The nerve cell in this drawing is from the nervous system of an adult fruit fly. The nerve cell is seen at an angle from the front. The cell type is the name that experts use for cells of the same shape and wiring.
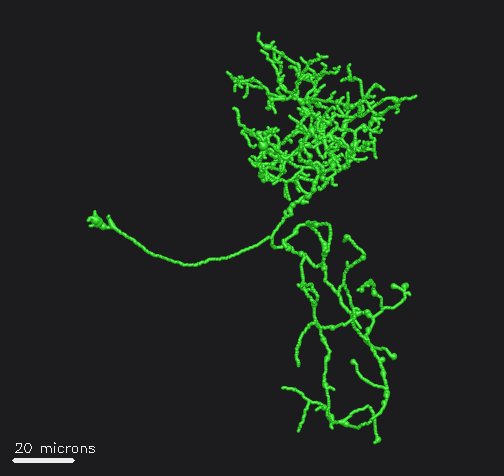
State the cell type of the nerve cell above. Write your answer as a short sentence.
The cell type is LHAV2b2_c.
